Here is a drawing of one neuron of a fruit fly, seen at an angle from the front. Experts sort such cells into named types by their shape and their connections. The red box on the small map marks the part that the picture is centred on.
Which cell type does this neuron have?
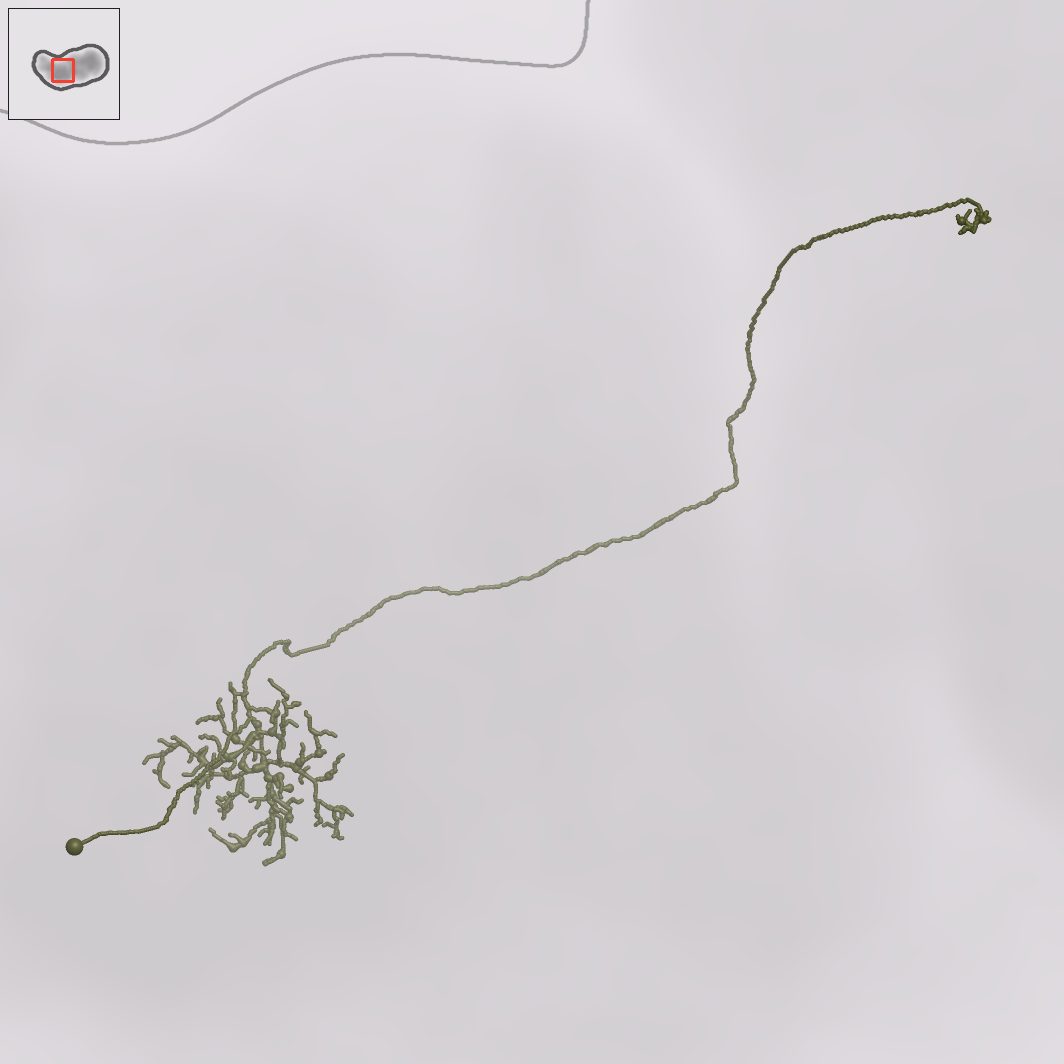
MeTu1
